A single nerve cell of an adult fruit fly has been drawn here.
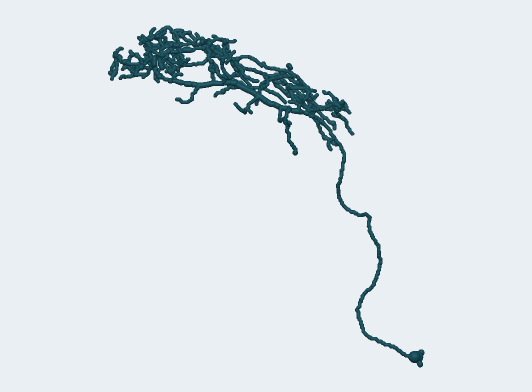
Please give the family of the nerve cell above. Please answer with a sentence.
The family is hemilineage SLPav3.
